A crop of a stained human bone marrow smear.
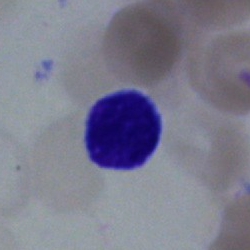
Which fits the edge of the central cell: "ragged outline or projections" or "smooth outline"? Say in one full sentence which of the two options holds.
The outline of this cell is free of projections and smooth.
